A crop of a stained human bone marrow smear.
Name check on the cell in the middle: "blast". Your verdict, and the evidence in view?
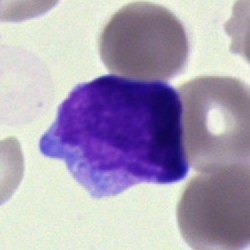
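Two features decide: the nucleus fills most of the cell, lying toward its upper right, and the cytoplasm forms only a narrow band along the lower left edge.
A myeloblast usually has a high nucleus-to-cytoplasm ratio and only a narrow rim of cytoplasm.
Verdict: blast fits. Cytoplasm pale blue, with no distinct granules.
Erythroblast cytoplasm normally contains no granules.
The absence of granules therefore does not tell against erythroblast. Outline irregular and angular; lower margin of the cytoplasm ragged and uneven.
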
